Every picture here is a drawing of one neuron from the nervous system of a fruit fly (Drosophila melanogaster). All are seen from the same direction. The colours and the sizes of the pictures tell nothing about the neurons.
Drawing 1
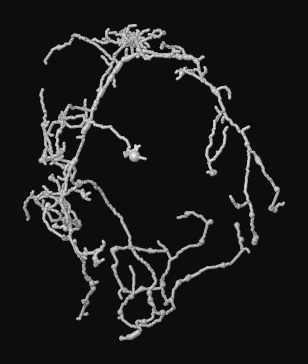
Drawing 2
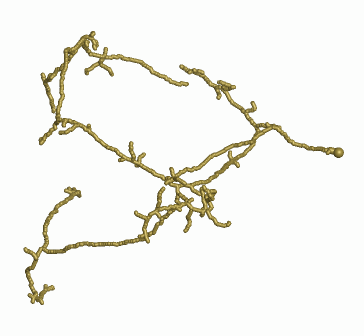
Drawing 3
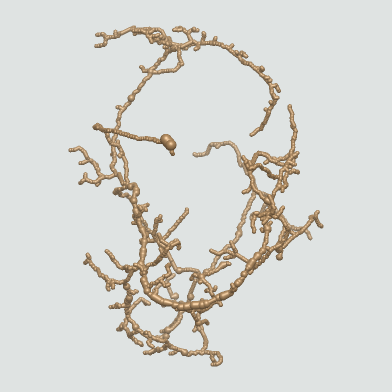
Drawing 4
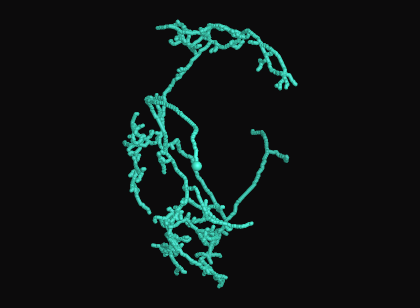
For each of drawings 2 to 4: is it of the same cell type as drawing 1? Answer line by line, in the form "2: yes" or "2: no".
2: no
3: no
4: no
